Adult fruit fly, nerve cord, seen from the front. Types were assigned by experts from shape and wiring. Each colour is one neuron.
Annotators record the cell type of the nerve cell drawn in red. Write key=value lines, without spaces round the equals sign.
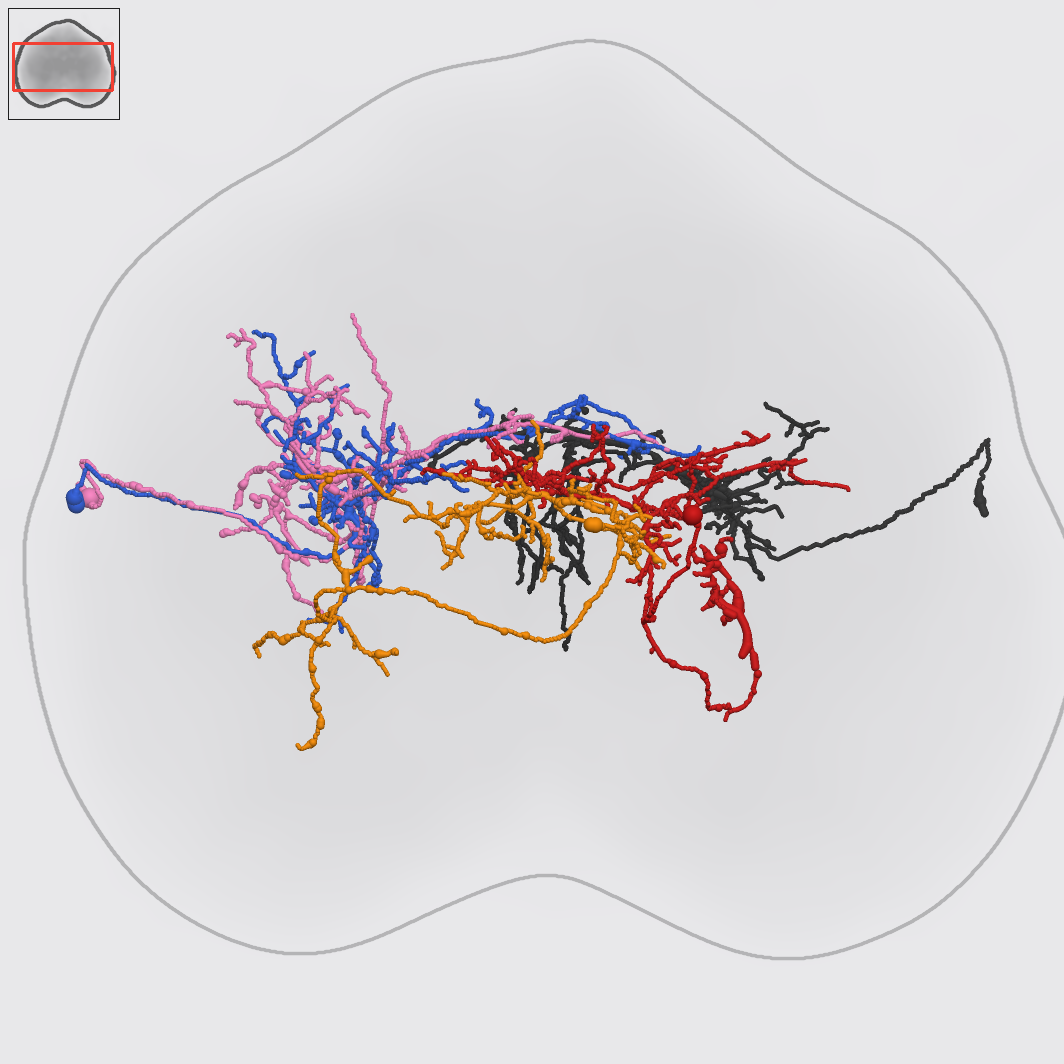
cell_type=IN09A054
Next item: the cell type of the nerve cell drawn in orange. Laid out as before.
cell_type=IN01A081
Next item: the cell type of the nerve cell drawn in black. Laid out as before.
cell_type=IN09A055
